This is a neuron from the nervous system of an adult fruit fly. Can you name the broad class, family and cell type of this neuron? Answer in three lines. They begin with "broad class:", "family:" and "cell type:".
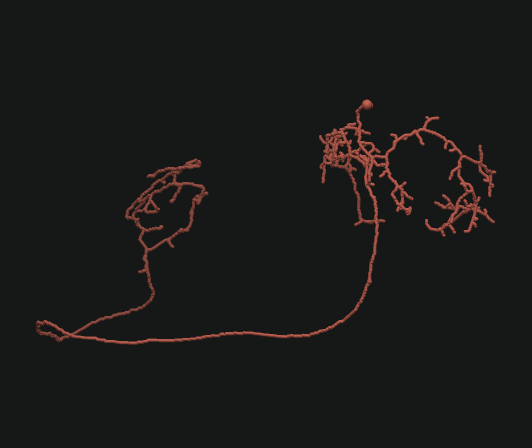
broad class: central-brain intrinsic neuron
family: hemilineage LHl2_dorsal
cell type: LHAD1d1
